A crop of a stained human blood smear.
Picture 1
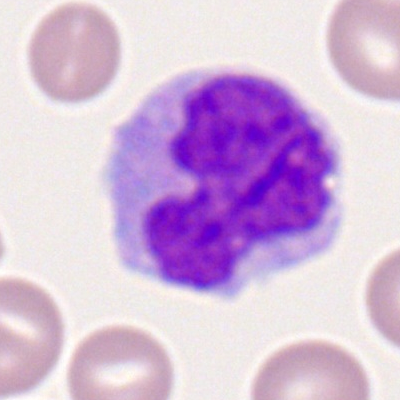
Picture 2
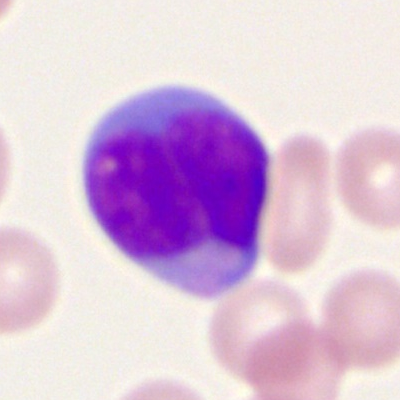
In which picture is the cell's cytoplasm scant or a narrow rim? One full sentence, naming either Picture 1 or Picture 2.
Scant cytoplasm is found in the cell of picture 2.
